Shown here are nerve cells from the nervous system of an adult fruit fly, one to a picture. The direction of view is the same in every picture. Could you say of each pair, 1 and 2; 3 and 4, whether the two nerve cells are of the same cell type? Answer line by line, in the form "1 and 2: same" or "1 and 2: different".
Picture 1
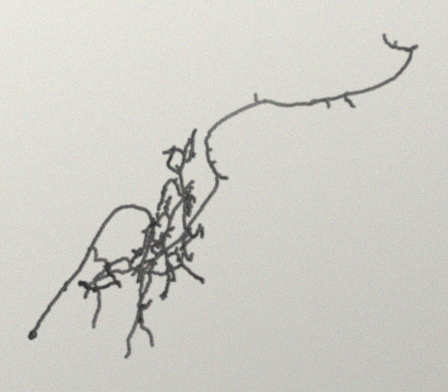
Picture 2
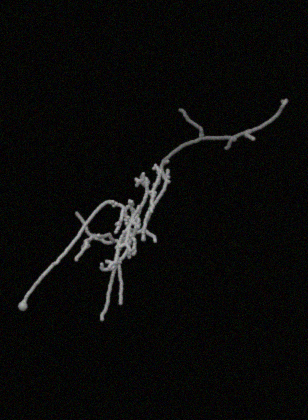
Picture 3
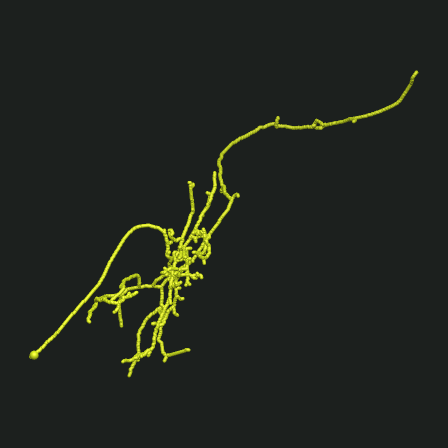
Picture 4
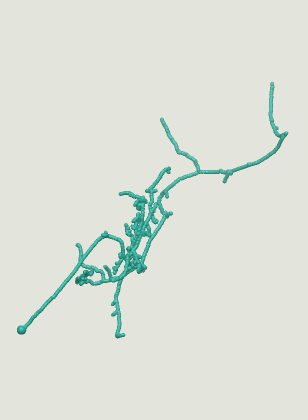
1 and 2: same
3 and 4: same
